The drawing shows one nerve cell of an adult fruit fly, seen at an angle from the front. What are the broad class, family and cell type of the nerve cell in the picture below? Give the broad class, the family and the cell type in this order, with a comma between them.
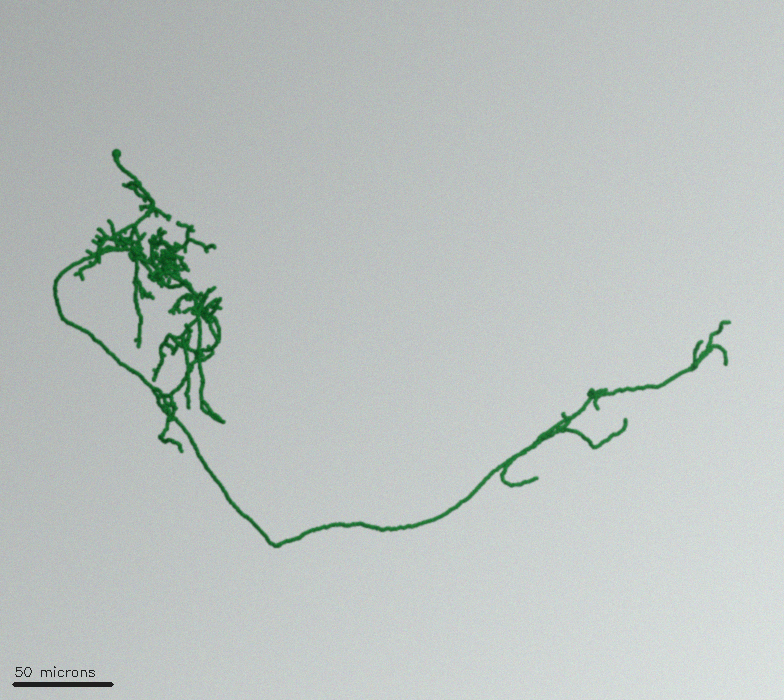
descending neuron, hemilineage PSp2, DNp16_a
